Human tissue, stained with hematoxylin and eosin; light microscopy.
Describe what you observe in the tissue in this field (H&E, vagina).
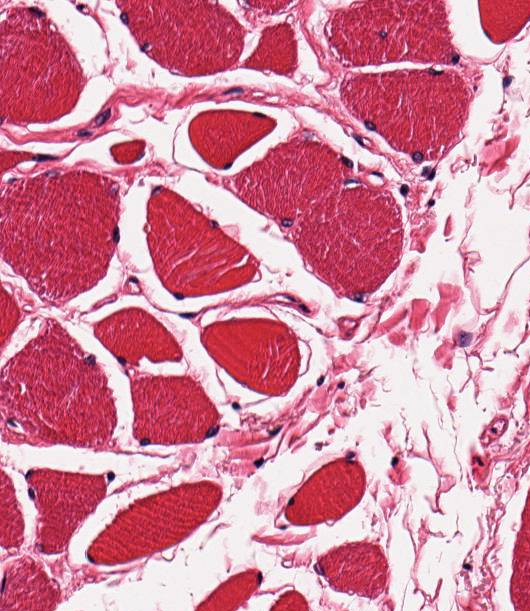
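Cut across, the muscle fibres look rounded to polygonal. Their nuclei seem to sit at the fibre edges, not in the centres. Size varies clearly: I can pick out small rounded fibres lying among larger ones. The cytoplasm takes up eosin as a deep, fairly even red.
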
